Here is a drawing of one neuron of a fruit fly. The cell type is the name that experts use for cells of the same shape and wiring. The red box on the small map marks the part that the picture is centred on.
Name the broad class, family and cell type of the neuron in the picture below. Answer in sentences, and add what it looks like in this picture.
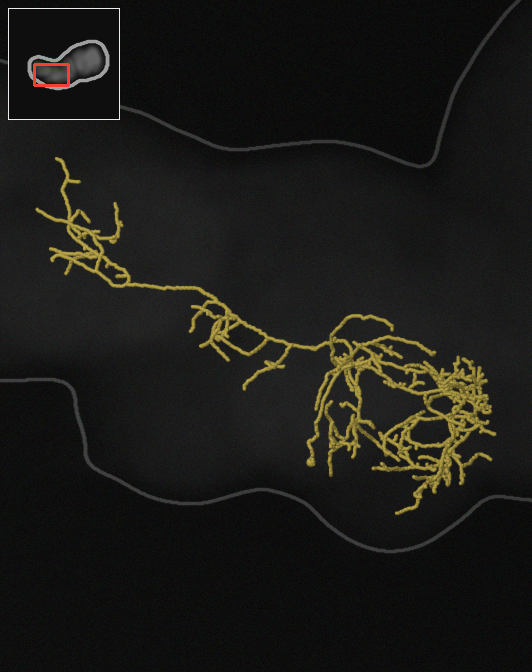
This is a nerve-cord intrinsic neuron. The family is hemilineage 12A. Its cell type is TN1c_c. Dozens of branch ends can be seen. In this view it is wider than it is tall.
